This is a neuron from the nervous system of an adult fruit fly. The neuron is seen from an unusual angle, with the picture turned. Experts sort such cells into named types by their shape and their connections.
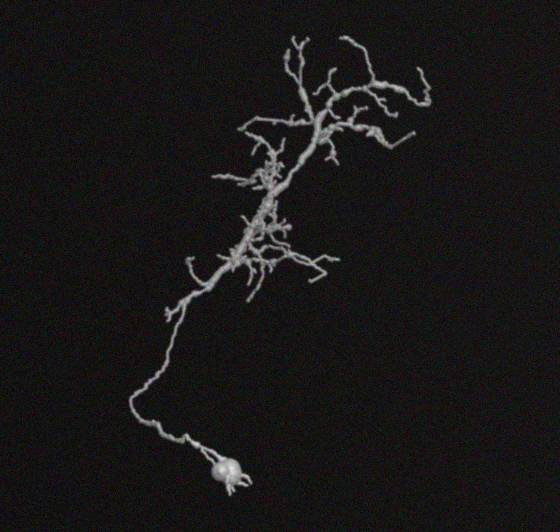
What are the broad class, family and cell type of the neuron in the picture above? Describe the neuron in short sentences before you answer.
The picture shows dozens of branch ends. As drawn here it is taller than it is wide. This is a nerve-cord intrinsic neuron. Its family is hemilineage 12B. The cell type is IN12B040.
